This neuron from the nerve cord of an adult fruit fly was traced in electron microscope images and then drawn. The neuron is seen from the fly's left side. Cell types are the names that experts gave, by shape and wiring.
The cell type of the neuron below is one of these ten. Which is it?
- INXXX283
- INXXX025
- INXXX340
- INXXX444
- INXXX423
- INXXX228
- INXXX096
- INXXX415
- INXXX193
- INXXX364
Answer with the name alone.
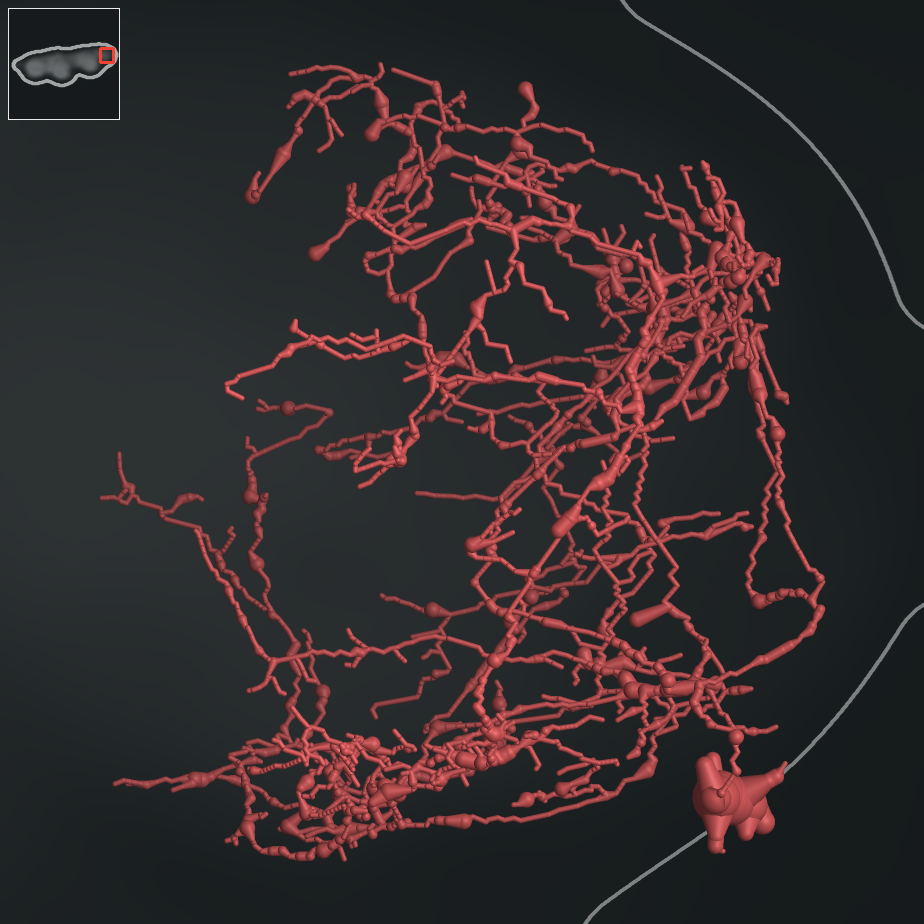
INXXX283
